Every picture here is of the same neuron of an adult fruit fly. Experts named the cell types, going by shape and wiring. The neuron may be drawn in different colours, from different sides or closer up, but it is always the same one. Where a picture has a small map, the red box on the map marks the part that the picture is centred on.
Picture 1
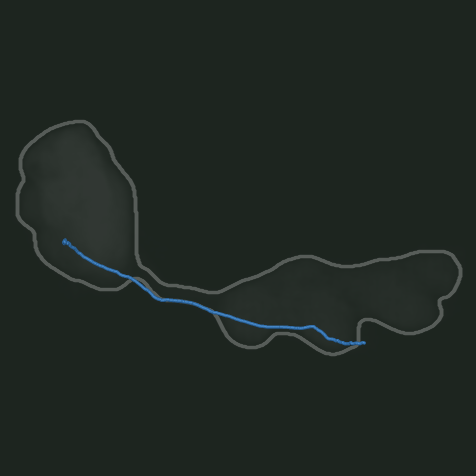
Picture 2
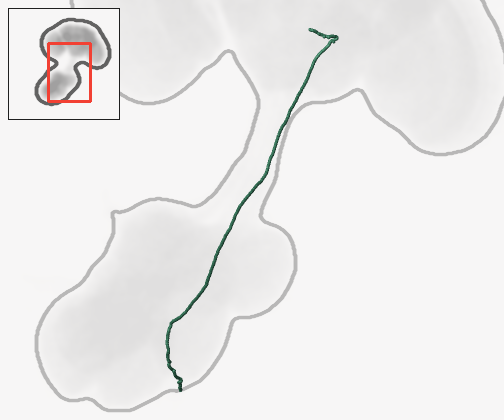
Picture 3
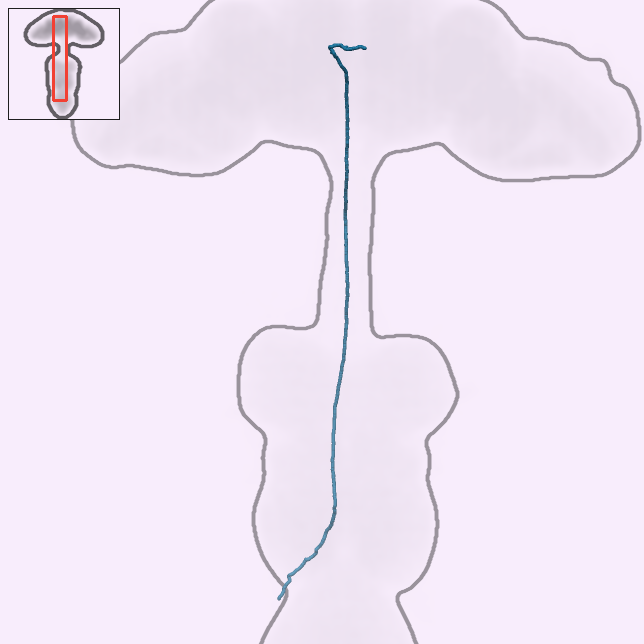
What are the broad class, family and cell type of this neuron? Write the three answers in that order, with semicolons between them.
sensory neuron ascending to the brain; class gustatory; LgAG8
